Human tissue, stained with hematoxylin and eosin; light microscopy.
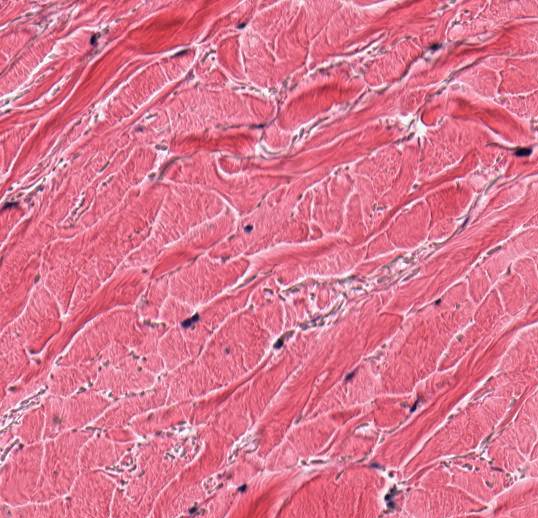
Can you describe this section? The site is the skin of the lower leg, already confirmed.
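Wall to wall, the field is closely packed eosinophilic muscle fibres. A lot of them are cut obliquely and show finely fibrillar pink cytoplasm. Nuclei are few, small and dark blue throughout. Between the fibres there's nothing more than thin strands of loose connective tissue.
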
